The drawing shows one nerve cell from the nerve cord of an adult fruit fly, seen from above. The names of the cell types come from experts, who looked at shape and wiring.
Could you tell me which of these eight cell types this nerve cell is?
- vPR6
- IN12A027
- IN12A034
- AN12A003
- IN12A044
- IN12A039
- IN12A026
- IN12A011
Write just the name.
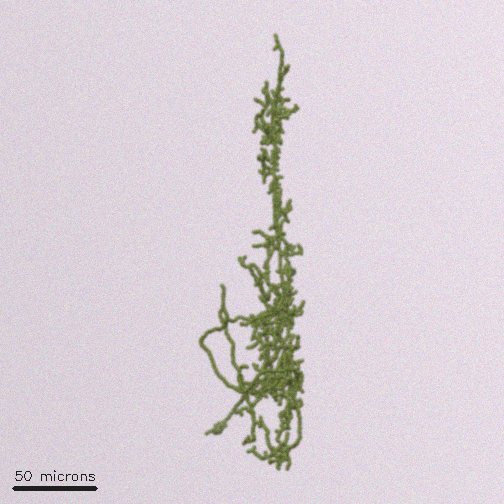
IN12A034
